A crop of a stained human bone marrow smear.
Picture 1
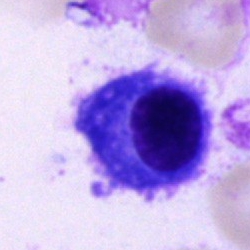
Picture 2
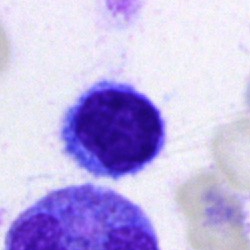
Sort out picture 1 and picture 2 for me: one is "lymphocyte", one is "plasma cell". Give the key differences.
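Picture 1, I think, is the plasma cell, and picture 2 the lymphocyte. The cytoplasm separates them most: picture 2 has only a thin blue rim, widest at the lower left, whereas picture 1 has deep blue cytoplasm whose widest band lies to the left of the nucleus.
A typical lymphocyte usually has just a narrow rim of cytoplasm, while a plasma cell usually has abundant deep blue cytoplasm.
The outlines differ as well: roughly oval in picture 1, with a ragged edge carrying small blebs and fragments, and round with a slightly fuzzy edge in picture 2. Both nuclei are dense and dark purple, and neither cytoplasm shows distinct granules. Picture 2 also has no visible nucleoli and no vacuoles.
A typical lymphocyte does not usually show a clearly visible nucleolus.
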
